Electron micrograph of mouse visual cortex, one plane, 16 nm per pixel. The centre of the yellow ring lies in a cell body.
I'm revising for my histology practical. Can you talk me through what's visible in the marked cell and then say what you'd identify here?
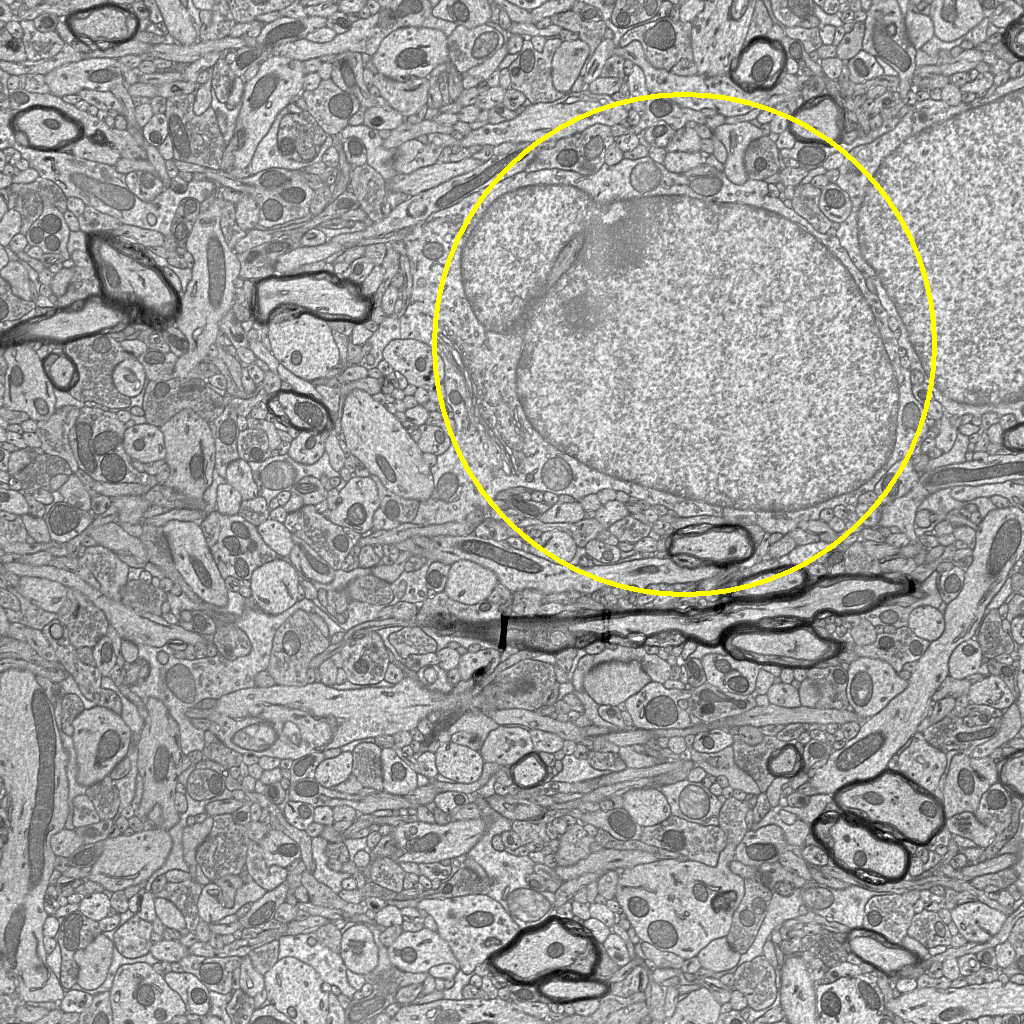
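First, the nucleus: large, oval, filling most of the body and whole within the ring. Second, the chromatin is pale and finely granular, lacking any thick dark band along the envelope. Third, the cytoplasm holds no dark dense bodies. Finally, this is an astrocyte.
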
